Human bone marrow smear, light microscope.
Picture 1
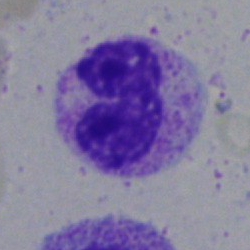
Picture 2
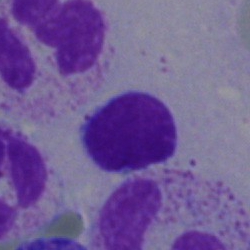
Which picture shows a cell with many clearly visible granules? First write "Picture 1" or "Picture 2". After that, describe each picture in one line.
Picture 1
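In picture 1: The cytoplasm holds many fine purple granules scattered throughout.
In picture 2: No granules are visible within the cell.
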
